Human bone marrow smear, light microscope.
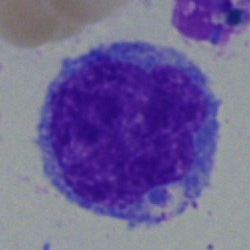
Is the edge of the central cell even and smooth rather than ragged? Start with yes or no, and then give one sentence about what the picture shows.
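No. The cell border looks slightly ragged rather than smooth.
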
